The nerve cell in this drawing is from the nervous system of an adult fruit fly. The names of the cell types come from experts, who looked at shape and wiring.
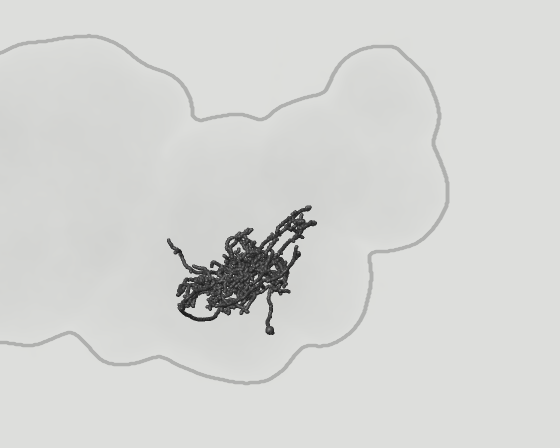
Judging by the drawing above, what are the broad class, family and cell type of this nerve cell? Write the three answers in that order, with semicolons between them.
nerve-cord intrinsic neuron; hemilineage 00A; IN00A010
